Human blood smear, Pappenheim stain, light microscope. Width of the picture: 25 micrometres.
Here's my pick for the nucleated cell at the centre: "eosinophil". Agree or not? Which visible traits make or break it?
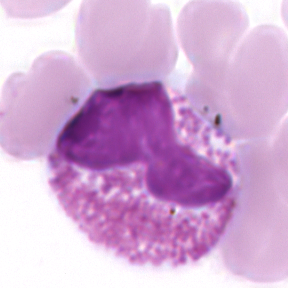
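Nucleus two-lobed, lying mostly in the upper half of the cell; chromatin dense, dark purple. Cytoplasm packed with many coarse pink granules, which leave the nuclear outline visible. Lobed nucleus: against band neutrophil, for eosinophil.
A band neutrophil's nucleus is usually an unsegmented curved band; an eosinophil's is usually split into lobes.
Coarse granules: against band neutrophil.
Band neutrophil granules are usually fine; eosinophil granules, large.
Dense chromatin: fits both.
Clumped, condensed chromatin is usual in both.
Verdict: eosinophil fits.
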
